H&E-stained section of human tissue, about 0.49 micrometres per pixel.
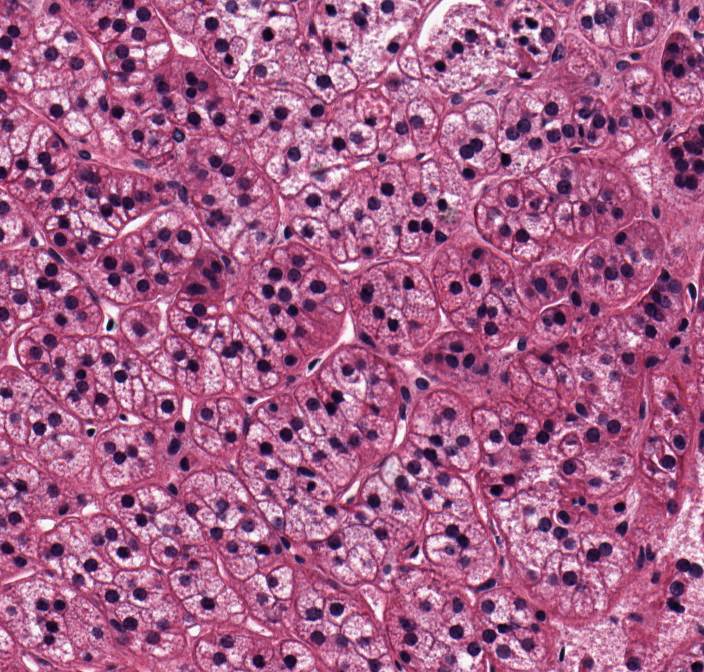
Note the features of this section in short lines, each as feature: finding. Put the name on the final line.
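Layout: rounded nests and short cords split by thin septa, all through
Cytoplasm: abundant, pale pink, finely vacuolated, foamy
Stroma: scant, just delicate pink strands between nests
Lumens: none formed by the cell groups
Name: adrenal gland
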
